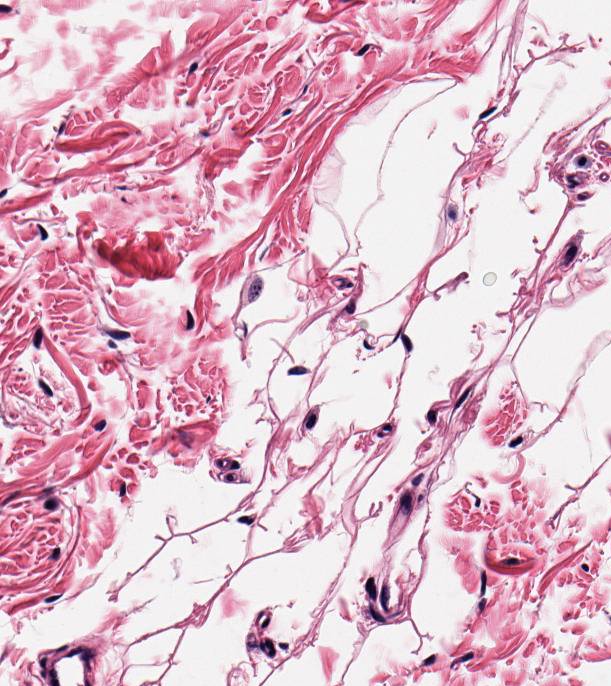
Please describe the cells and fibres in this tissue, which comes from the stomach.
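First, dense pink collagen fills the upper left, and loose pale stroma fills the centre and right. Next, scattered cells in the loose stroma have dark, elongated, spindle-shaped nuclei. Third, much clear white space lies between fine strands in the right half. Last, epithelium is absent.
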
